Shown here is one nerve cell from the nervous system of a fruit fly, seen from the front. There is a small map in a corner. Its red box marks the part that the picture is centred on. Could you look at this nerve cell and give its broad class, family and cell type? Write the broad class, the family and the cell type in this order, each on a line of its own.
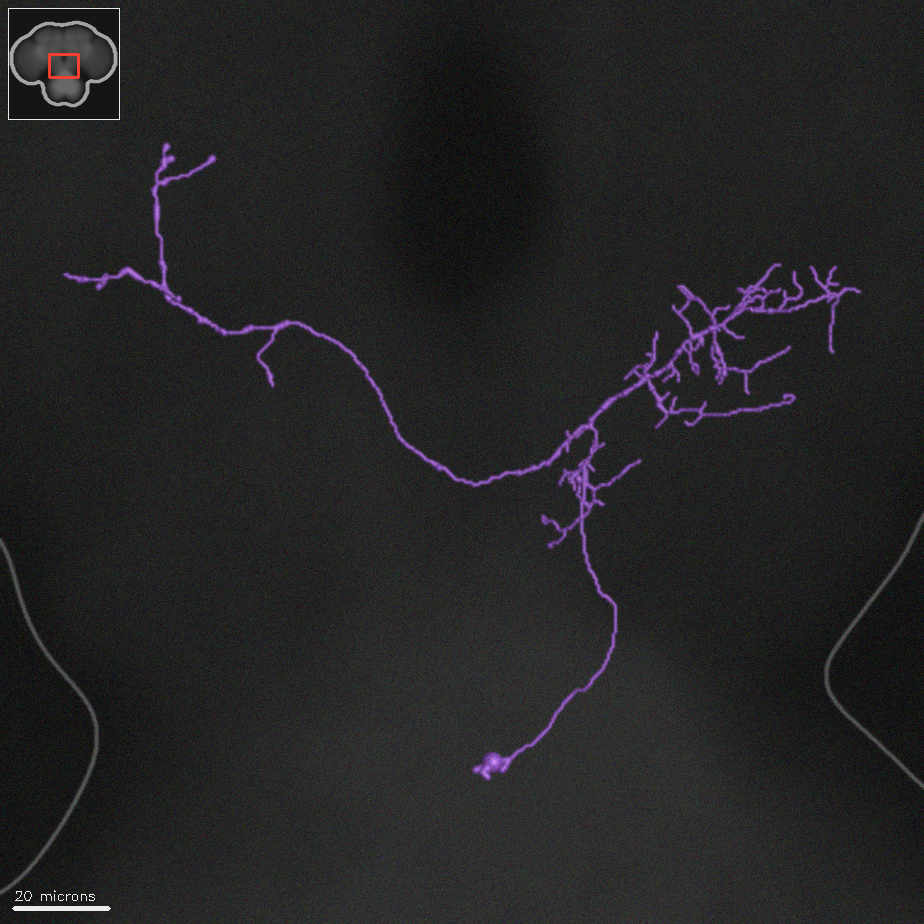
central-brain intrinsic neuron
hemilineage LB3
GNG272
